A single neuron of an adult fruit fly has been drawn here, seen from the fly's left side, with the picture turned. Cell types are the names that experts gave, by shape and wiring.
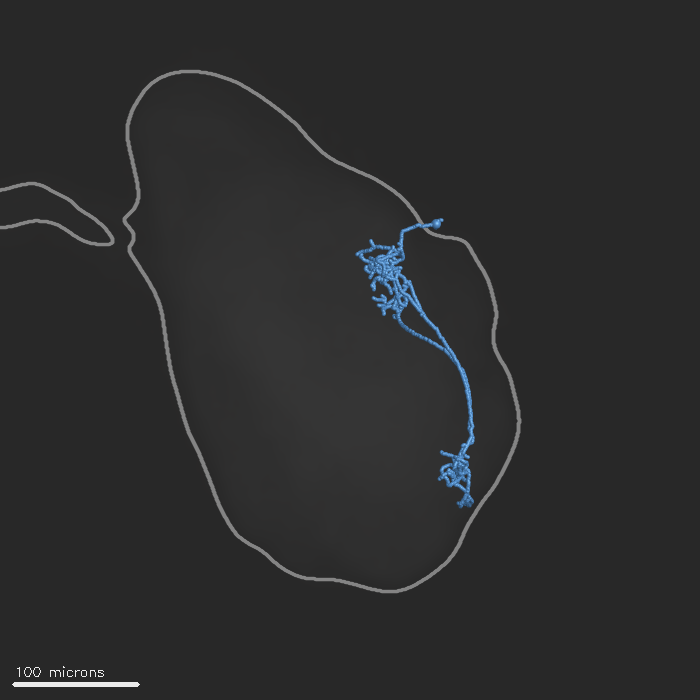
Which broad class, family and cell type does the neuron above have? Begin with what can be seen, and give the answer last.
From top to bottom in the picture it spans about 250 microns. In this view it is taller than it is wide. This is a central-brain intrinsic neuron. The family is hemilineage FLAa3. It is of cell type SMP740.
